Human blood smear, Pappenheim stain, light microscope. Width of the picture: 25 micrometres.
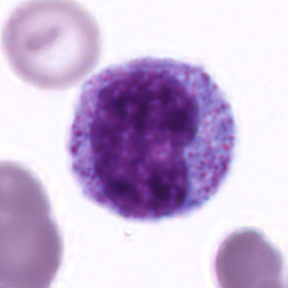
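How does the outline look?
Round and smooth, about 15 micrometres across.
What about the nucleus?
It fills most of the cell, leaving a rim of cytoplasm widest on the right; the chromatin is dark purple and coarsely clumped.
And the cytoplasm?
Crowded with many fine reddish-purple granules.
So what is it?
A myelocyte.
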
